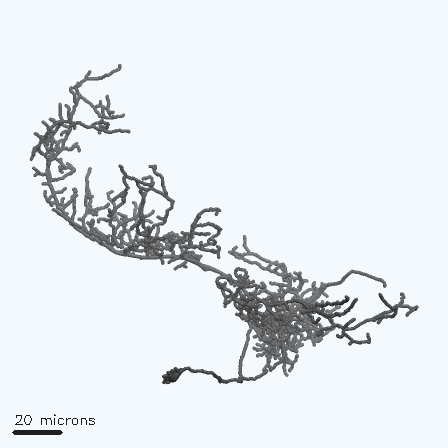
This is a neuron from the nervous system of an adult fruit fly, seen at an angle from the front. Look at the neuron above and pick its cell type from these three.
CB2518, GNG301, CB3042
GNG301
